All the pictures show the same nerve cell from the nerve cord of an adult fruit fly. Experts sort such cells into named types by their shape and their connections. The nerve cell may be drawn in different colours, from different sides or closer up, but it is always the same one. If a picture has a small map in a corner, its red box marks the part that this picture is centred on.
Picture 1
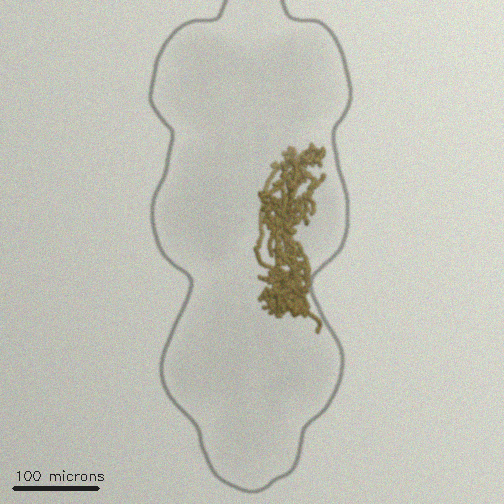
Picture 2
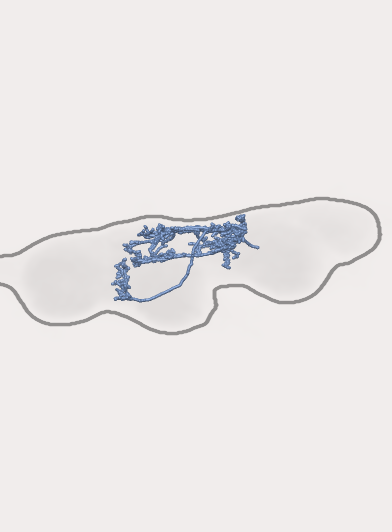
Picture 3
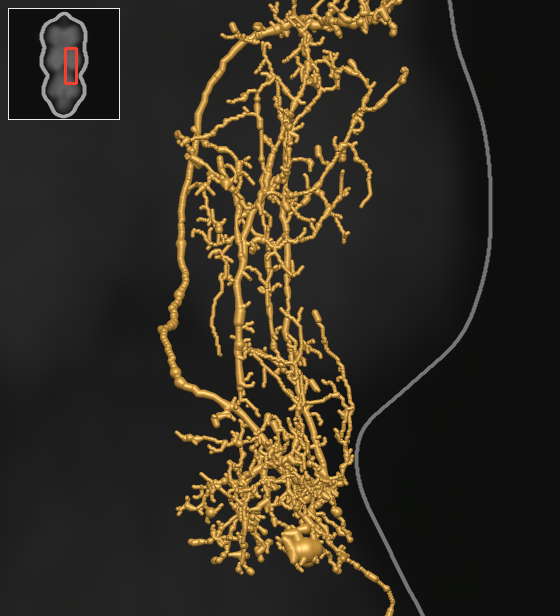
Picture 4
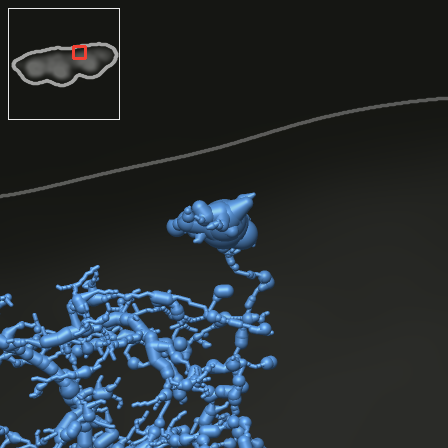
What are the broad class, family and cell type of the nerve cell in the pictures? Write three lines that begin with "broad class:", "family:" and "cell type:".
broad class: nerve-cord intrinsic neuron
family: hemilineage 17B
cell type: IN17B004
